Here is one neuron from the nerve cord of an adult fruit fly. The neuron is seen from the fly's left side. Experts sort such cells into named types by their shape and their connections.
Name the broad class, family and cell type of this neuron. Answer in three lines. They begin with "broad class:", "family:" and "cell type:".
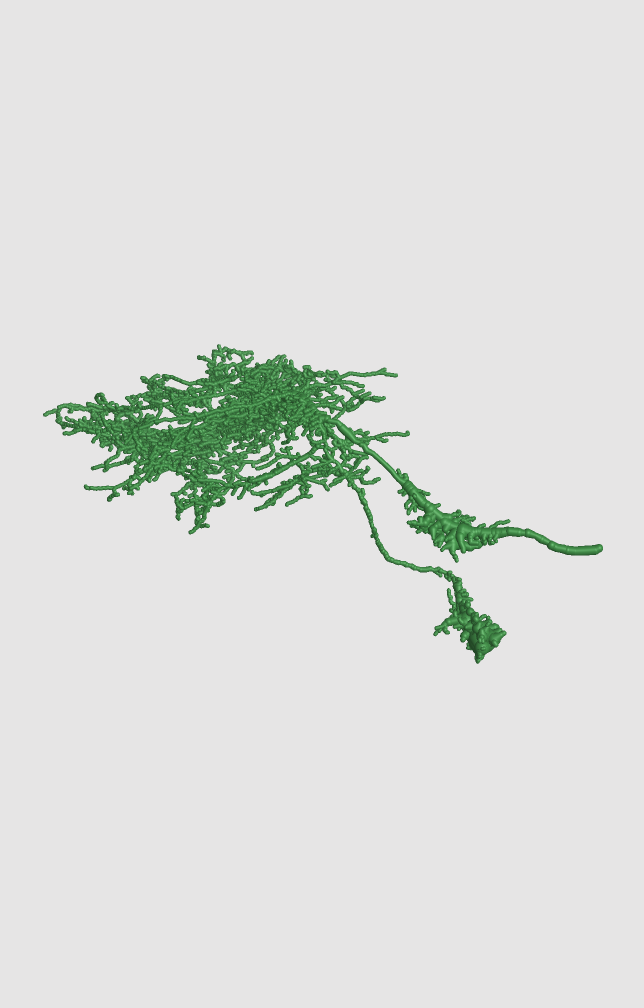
broad class: motor neuron of the nerve cord
family: hemilineage 06A
cell type: ps1 MN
